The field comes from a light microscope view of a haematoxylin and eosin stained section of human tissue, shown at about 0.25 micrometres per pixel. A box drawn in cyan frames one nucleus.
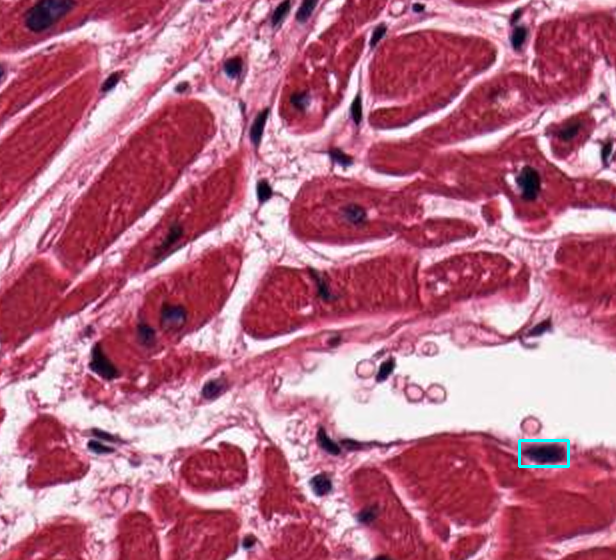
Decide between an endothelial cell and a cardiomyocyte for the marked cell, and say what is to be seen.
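Endothelial cell. The nucleus is flattened and elongated, lying lengthwise along the edge of the open lumen. The nucleus is dense, evenly dark purple, with no internal detail visible. Almost no cytoplasm can be made out around the nucleus. It lies pressed between the lumen on one side and red-staining fibres on the other, following the curve of their border.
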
